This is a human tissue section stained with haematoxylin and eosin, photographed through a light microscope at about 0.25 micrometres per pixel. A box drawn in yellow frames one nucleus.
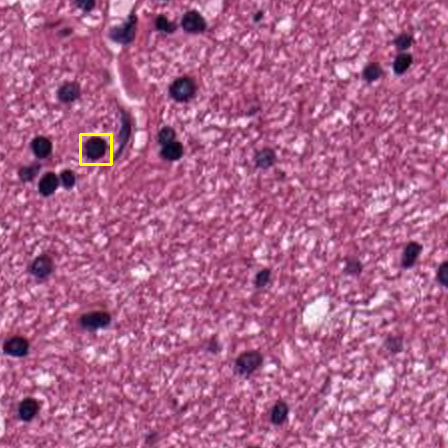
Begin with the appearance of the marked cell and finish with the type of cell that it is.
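The nucleus is round with a smooth, sharp outline. It is very dark and evenly stained throughout, with no internal detail visible. It is about the same size as the round dark nuclei grouped just to its left and lower left. It lies just left of a thin vessel whose wall carries a curved, elongated dark nucleus. It is an oligodendrocyte.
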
